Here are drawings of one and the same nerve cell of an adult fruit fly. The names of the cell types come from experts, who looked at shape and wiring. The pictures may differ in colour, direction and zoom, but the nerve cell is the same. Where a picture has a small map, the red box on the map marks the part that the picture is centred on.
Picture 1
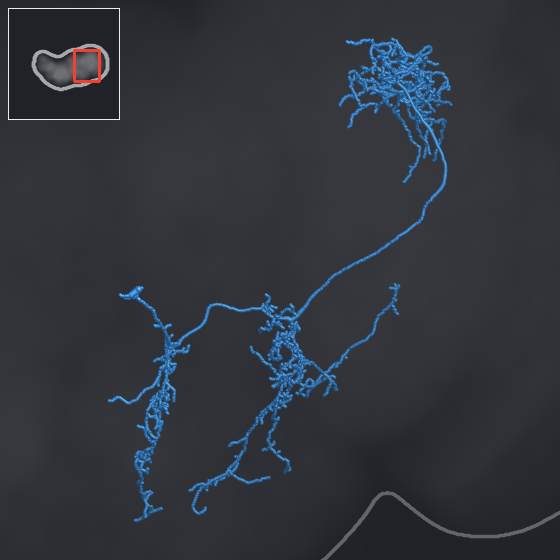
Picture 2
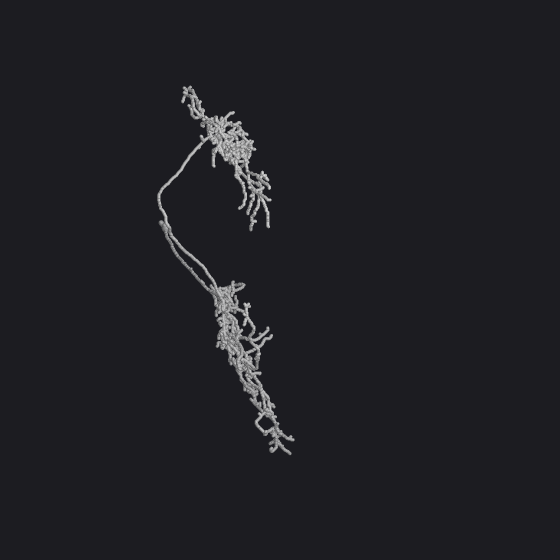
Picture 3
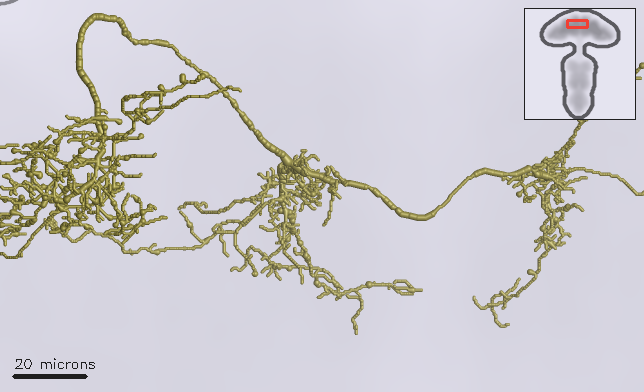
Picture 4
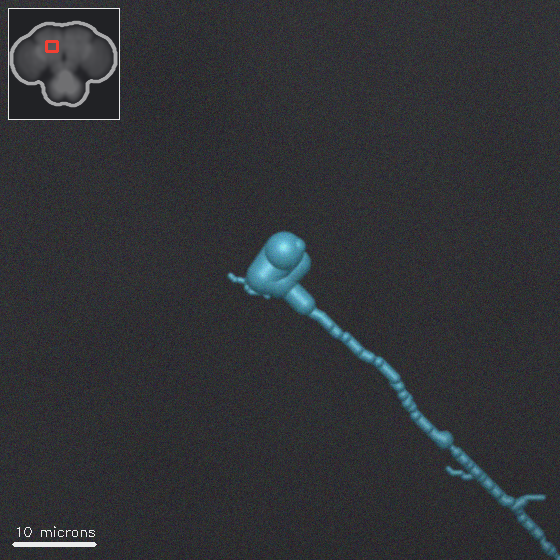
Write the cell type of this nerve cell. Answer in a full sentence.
The cell type is mAL_m1.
